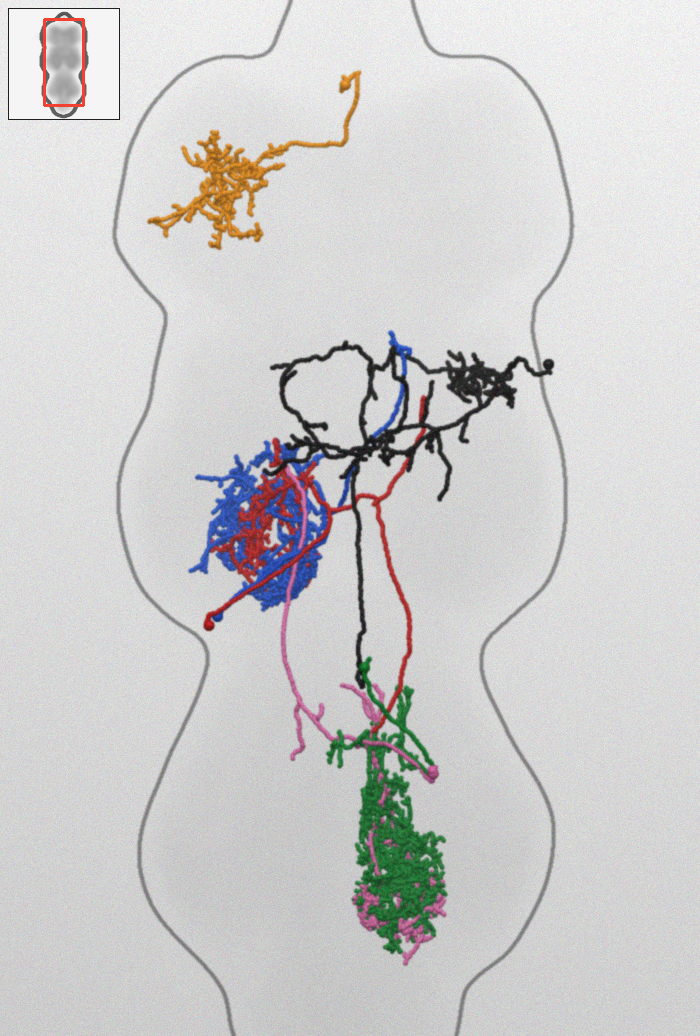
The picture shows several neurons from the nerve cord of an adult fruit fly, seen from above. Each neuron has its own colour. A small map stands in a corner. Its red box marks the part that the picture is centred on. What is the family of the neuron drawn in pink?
hemilineage 23B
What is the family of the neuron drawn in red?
hemilineage 23B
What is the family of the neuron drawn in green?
hemilineage 23B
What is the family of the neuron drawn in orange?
hemilineage 13B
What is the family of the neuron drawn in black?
hemilineage 17A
